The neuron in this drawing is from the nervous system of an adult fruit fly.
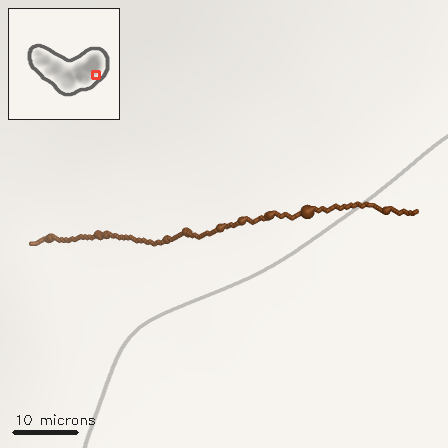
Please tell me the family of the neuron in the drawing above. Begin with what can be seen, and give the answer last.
The drawing shows no cell body. By the scale bar it is about 65 microns wide in this view. It has a dozen or fewer branch ends. This is a sensory neuron entering the brain. Its family is called class mechanosensory.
